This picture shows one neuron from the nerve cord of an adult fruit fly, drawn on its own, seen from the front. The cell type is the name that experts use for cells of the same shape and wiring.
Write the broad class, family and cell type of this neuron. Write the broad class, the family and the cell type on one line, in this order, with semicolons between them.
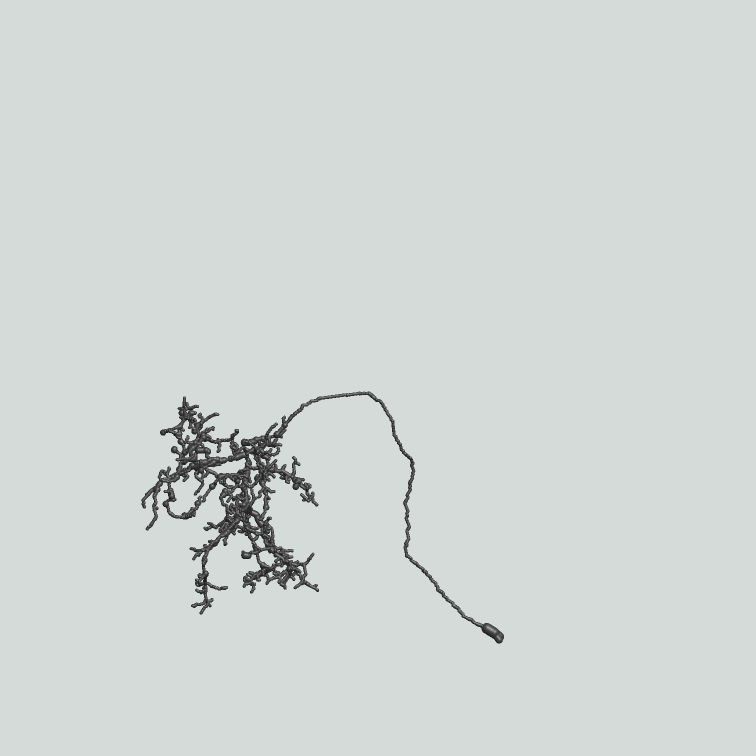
nerve-cord intrinsic neuron; hemilineage 12B; IN12B034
